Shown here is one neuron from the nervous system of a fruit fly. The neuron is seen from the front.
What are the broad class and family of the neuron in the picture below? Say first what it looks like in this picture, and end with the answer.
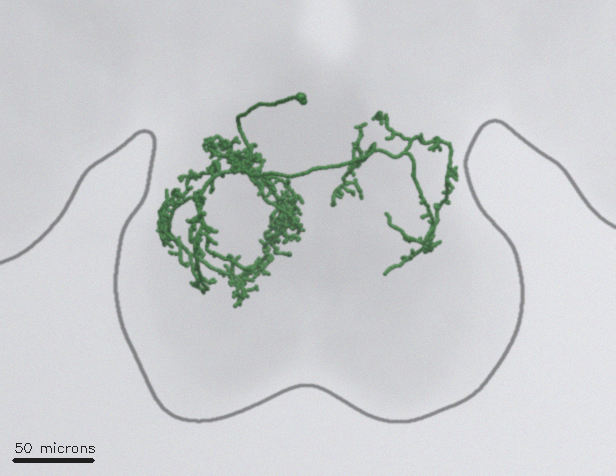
Its cell body lies at the top of the picture. By the scale bar it is about 190 microns wide in this view. The picture shows dozens of branch ends. Its broad class is nerve-cord intrinsic neuron. The family is hemilineage 19B.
